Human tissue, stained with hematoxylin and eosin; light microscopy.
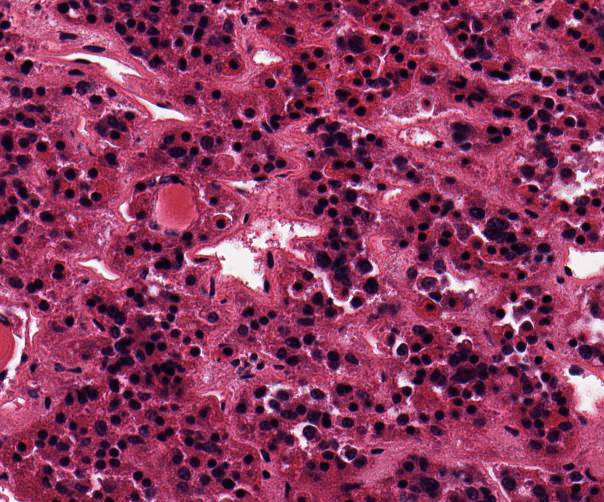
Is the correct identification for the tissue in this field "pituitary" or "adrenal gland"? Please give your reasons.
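Pituitary, not adrenal gland. Nuclei are mostly small, round and darkly stained, and fairly uniform in size. Many cells have bright red granular cytoplasm, intermixed with cells whose cytoplasm is paler pink-purple. At the left edge, a second rounded, homogeneous pink structure is partly cut off by the border of the picture. Fat cells are absent from the field.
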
